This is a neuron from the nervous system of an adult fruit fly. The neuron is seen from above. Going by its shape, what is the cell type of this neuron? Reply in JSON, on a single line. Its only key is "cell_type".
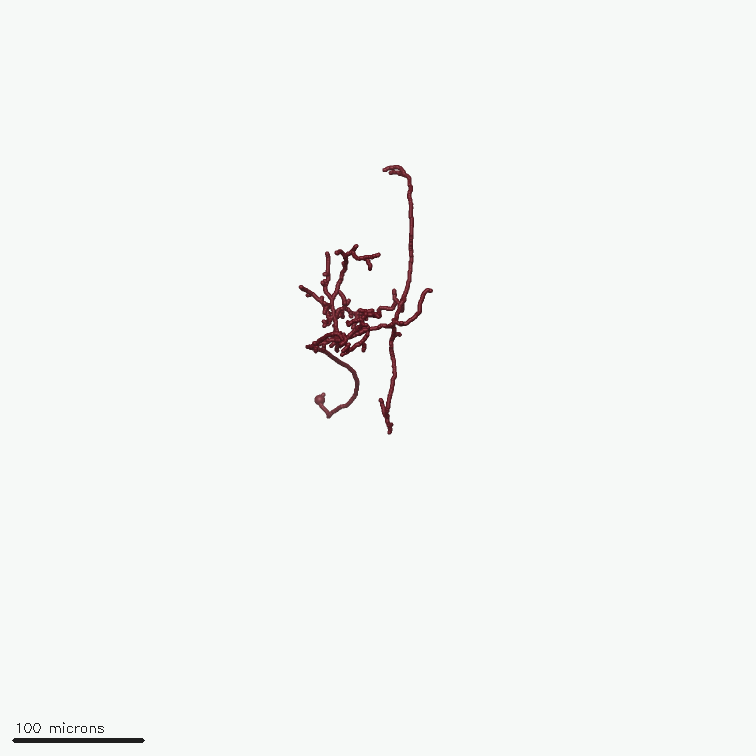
{"cell_type": "IN06A088"}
